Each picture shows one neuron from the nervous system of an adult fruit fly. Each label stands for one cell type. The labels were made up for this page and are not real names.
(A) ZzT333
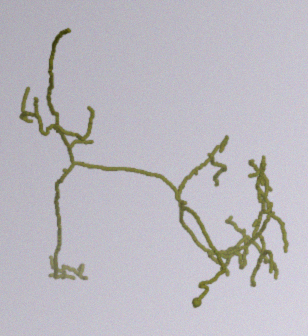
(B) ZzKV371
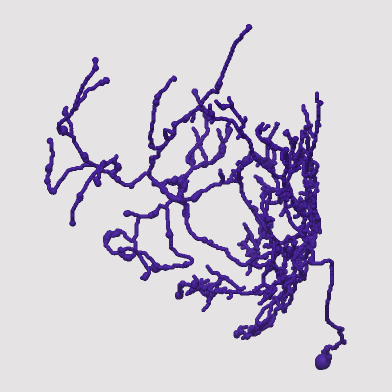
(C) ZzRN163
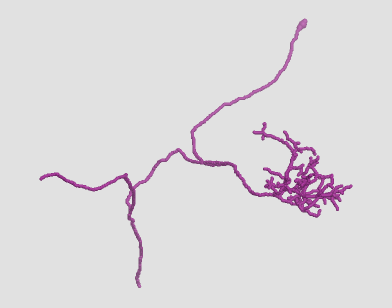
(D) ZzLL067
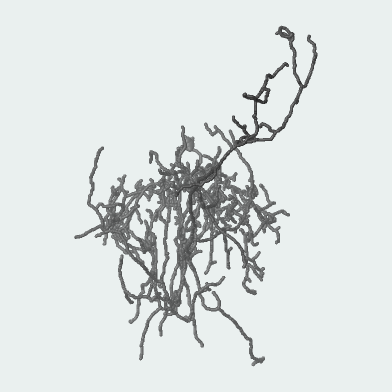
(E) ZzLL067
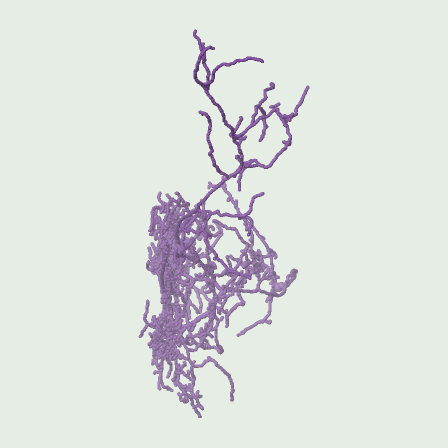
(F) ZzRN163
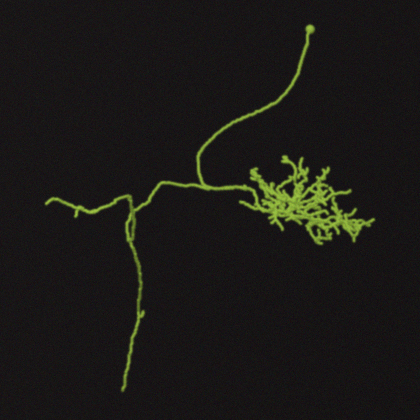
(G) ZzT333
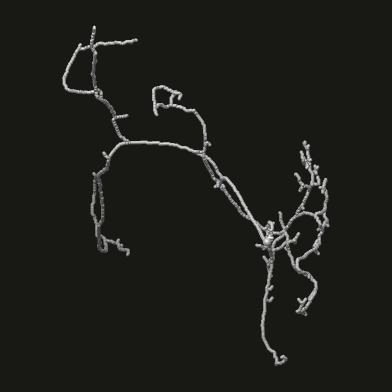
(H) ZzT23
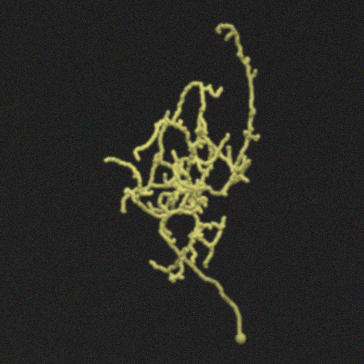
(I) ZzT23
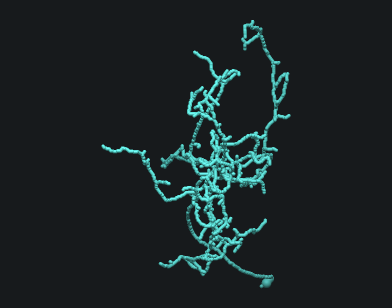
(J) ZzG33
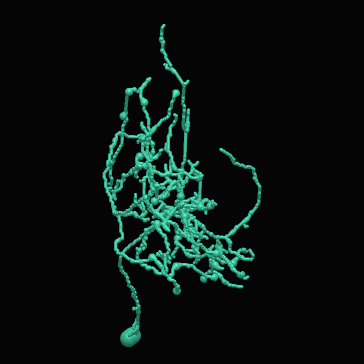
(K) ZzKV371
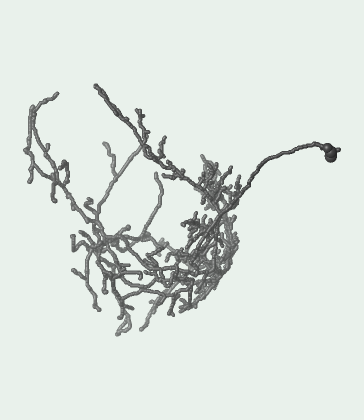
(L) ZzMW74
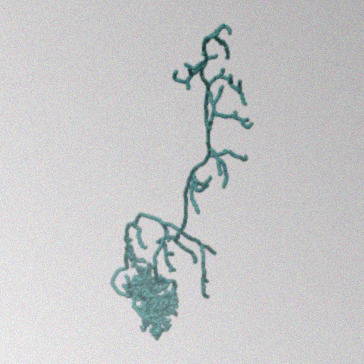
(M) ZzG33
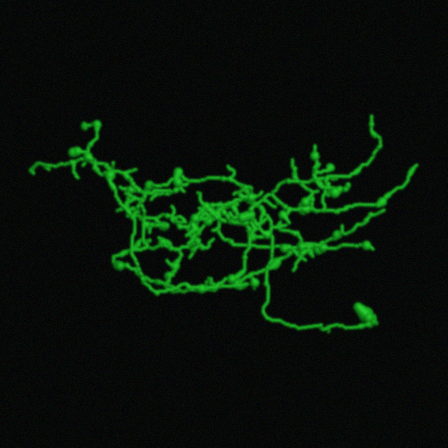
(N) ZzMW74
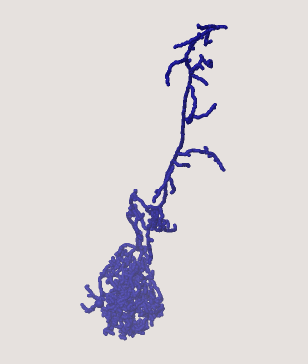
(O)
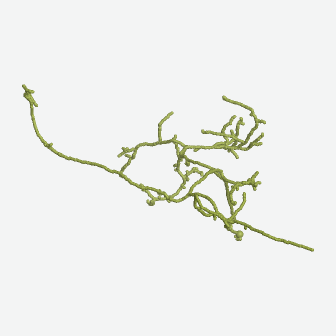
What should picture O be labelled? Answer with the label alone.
ZzT333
